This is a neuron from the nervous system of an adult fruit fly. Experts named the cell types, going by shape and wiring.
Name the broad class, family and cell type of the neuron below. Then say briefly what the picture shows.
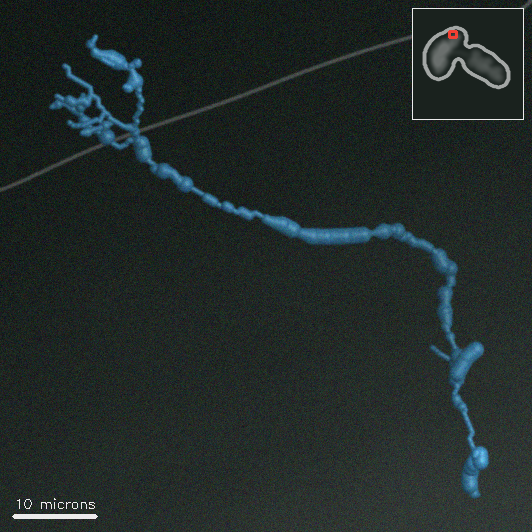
Its broad class is optic-lobe intrinsic neuron. Its family is L. The cell type is L4. It is in the brain and does not reach the nerve cord. No cell body is drawn. From top to bottom in the picture it spans about 55 microns.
